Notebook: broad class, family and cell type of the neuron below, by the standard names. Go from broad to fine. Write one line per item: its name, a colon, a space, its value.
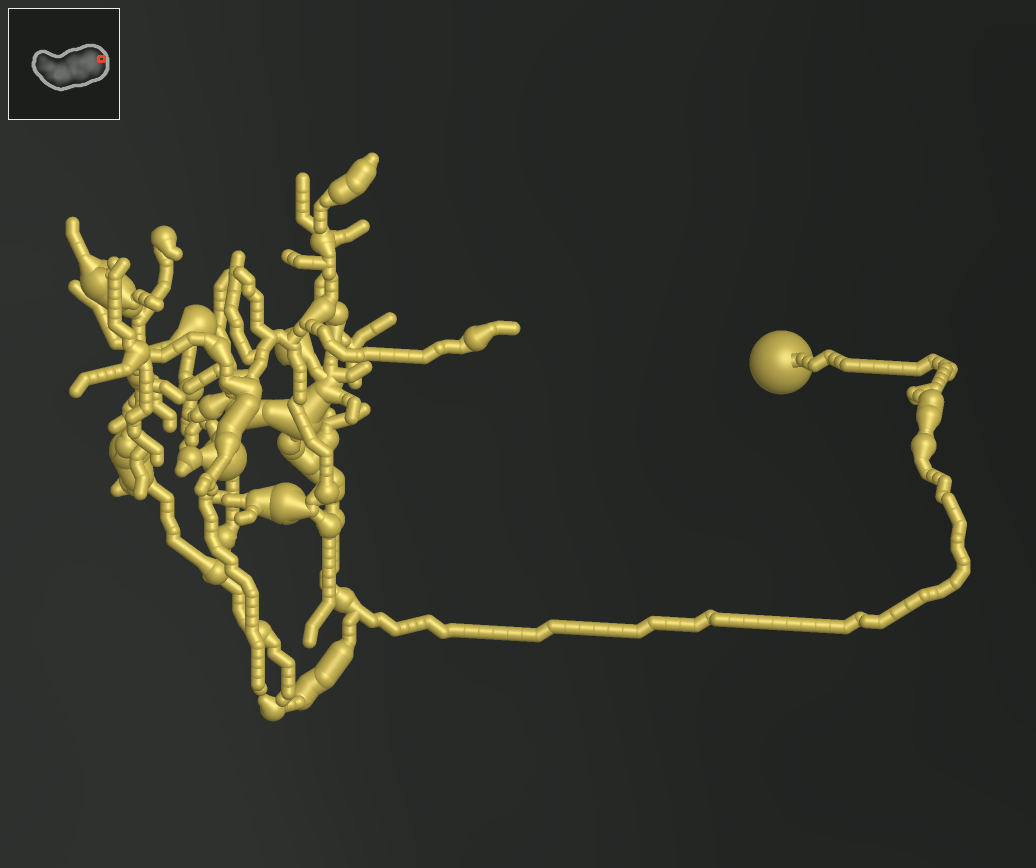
broad class: optic-lobe intrinsic neuron
family: Cm
cell type: Cm4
